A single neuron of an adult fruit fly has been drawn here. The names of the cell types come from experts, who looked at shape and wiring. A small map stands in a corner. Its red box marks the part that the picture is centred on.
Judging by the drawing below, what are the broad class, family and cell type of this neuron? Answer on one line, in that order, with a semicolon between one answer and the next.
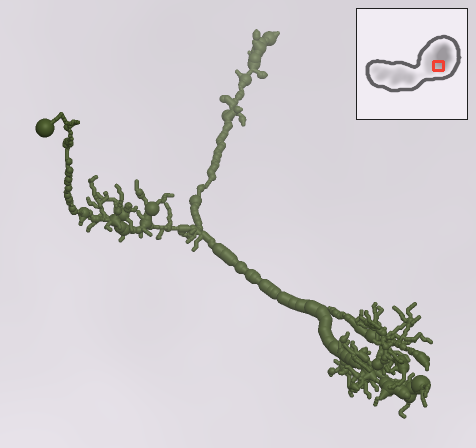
optic-lobe intrinsic neuron; Y; Y3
